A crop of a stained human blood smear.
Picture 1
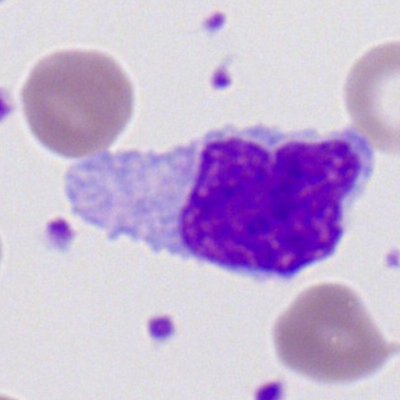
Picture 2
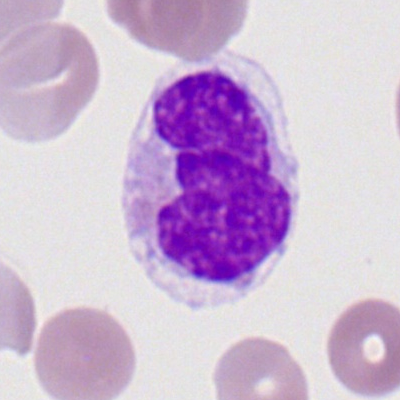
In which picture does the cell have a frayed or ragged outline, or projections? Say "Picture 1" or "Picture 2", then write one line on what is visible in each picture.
Picture 1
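What picture 1 shows: The edge of the cytoplasm is slightly frayed rather than smooth.
What picture 2 shows: The cell is oval, taller than it is wide, with a smooth edge.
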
